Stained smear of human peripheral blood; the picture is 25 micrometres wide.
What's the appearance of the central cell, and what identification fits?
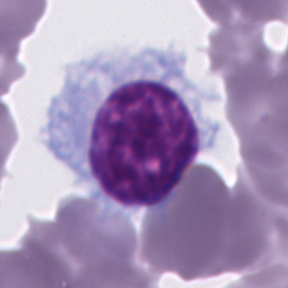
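Cytoplasm: pale blue, a generous rim on the upper and left sides of the nucleus; fringed by fine hair-like projections, clearest along the upper and left edges. Nucleus: round to slightly oval, about 11 by 9 micrometres, no indentation or lobes. Chromatin: dark purple, mottled, moderately clumped. Name: hairy cell.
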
